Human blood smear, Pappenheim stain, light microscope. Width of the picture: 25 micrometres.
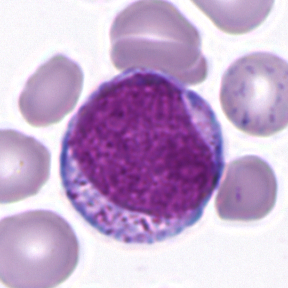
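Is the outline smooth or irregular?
Round and smooth, with no surface projections.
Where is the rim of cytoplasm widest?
Below the nucleus, and scattered purple granules lie mostly in that lower part.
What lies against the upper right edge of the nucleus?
A pale, clear crescent of cytoplasm.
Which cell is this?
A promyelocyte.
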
